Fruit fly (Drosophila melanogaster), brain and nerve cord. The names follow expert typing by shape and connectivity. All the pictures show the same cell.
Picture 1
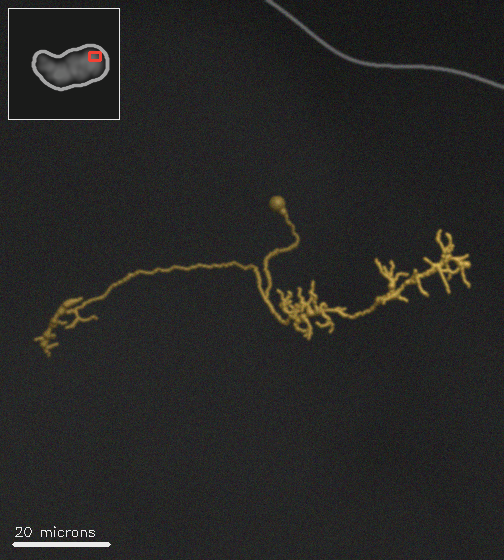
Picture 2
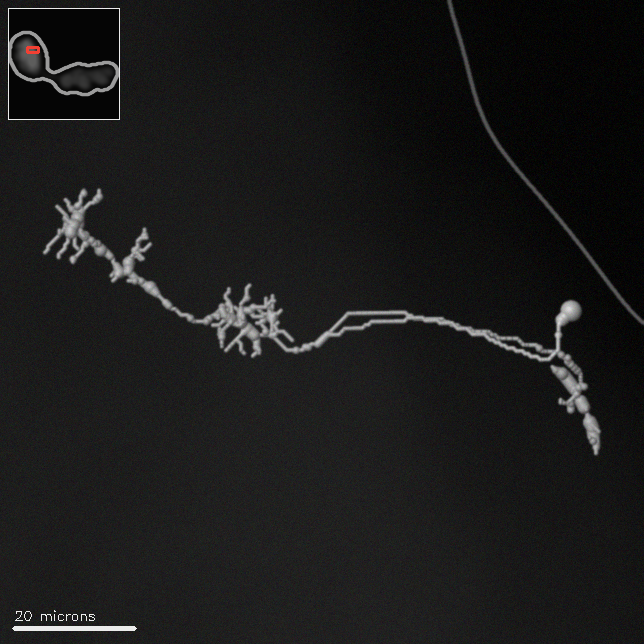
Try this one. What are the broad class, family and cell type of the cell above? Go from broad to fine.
optic-lobe intrinsic neuron; T; T2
